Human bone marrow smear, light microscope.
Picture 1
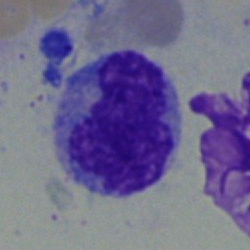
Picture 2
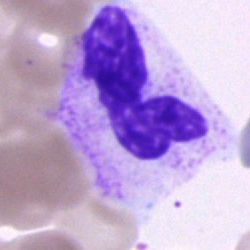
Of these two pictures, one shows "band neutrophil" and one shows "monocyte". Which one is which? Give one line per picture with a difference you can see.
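Picture 1 is a monocyte. The nucleus fills most of the cell, leaving the widest rim of cytoplasm on the left side.
Picture 2 is a band neutrophil. The cytoplasm is abundant and pale lilac-blue.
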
